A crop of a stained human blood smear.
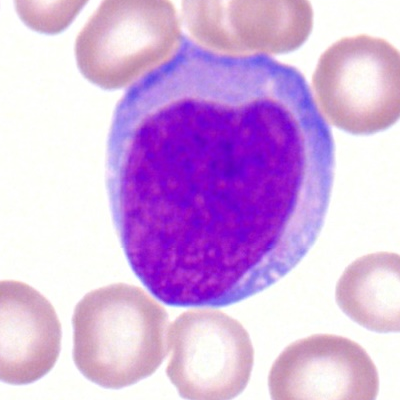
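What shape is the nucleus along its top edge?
It has a notch there.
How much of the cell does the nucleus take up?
It fills most of the cell.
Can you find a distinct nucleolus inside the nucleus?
No, none is seen.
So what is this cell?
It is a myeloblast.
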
